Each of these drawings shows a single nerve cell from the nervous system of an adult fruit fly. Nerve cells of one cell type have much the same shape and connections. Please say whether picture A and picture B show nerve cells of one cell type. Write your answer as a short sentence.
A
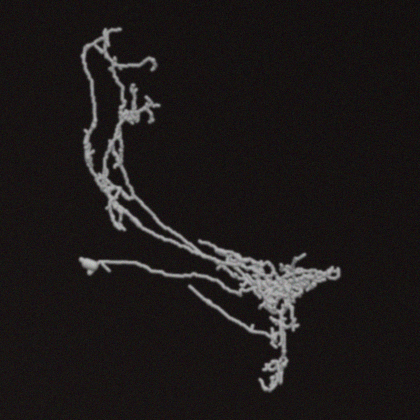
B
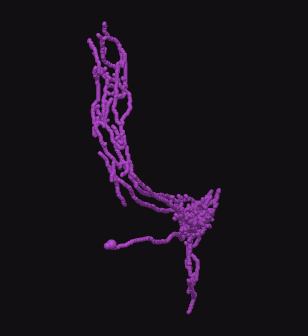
They are of the same cell type.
